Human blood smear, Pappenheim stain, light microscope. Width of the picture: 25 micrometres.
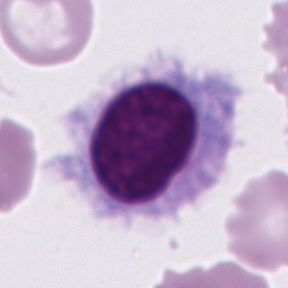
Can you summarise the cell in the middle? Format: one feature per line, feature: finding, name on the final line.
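Border: ragged, many fine hair-like projections
Projections: around the whole circumference
Nucleus: oval, about 11 by 9 micrometres
Nuclear share: about 50% of cell area
Chromatin: dark purple, finely stippled, no coarse clumps
Cytoplasm: pale greyish blue
Result: hairy cell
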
